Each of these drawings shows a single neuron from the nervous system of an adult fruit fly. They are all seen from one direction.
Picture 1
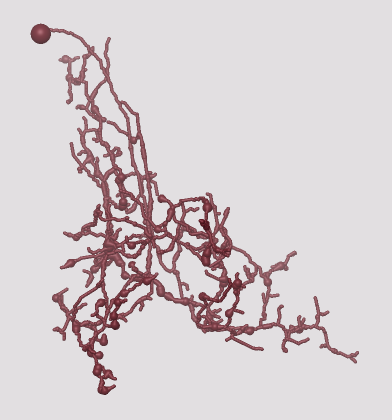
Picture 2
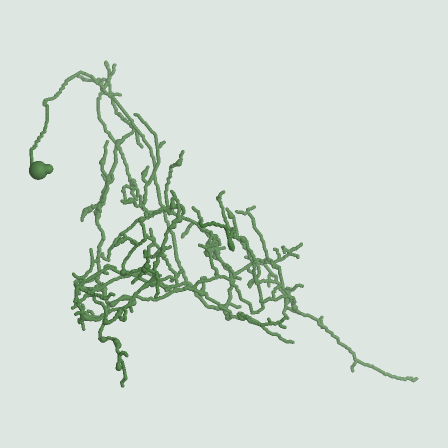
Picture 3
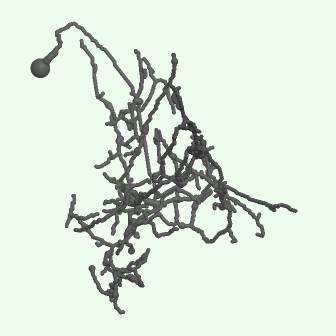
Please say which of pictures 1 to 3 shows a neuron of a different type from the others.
3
